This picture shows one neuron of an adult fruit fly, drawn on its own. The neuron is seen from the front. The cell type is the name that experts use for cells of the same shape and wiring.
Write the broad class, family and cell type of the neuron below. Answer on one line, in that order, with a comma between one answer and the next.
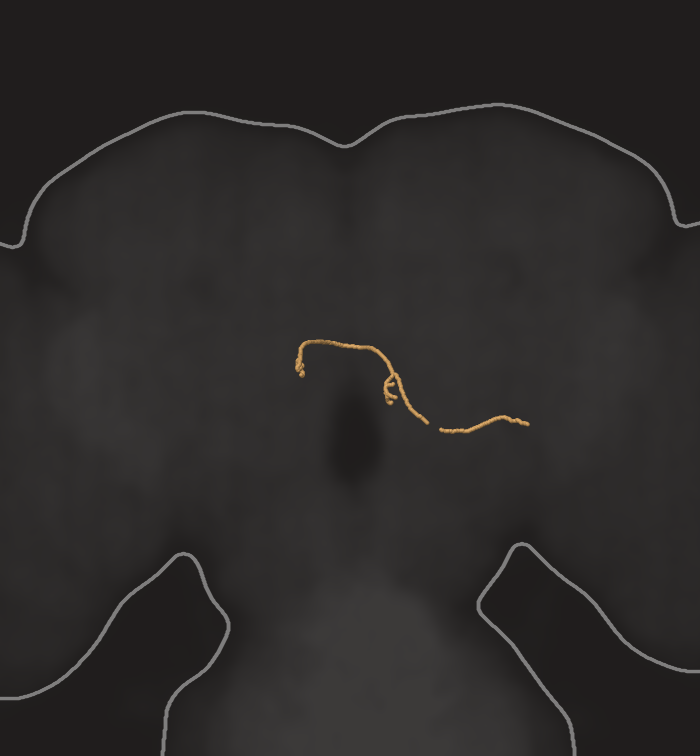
sensory neuron entering the brain, class olfactory, ORN_DM5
